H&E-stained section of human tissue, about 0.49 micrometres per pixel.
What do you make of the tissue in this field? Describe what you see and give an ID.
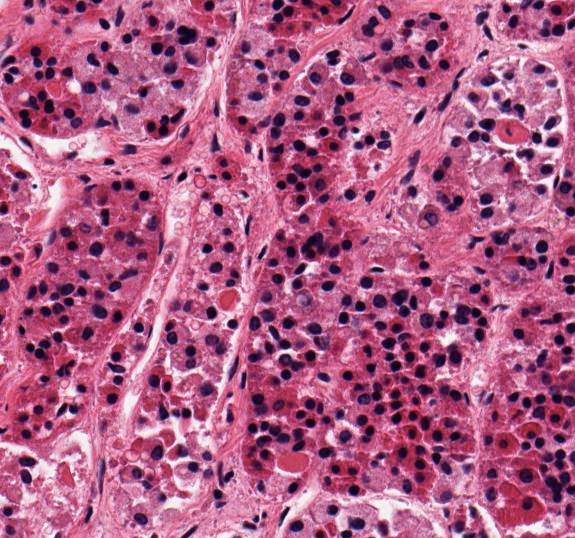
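Rounded nests and cords of cells fill the whole field, divided by thin bands of pink fibrous stroma. Among the red-staining cells lie others with pale grey-purple cytoplasm, most notably in the nests at the upper right. The nests contain no central lumen or gland spaces. No fat cells are present. The tissue here is pituitary.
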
